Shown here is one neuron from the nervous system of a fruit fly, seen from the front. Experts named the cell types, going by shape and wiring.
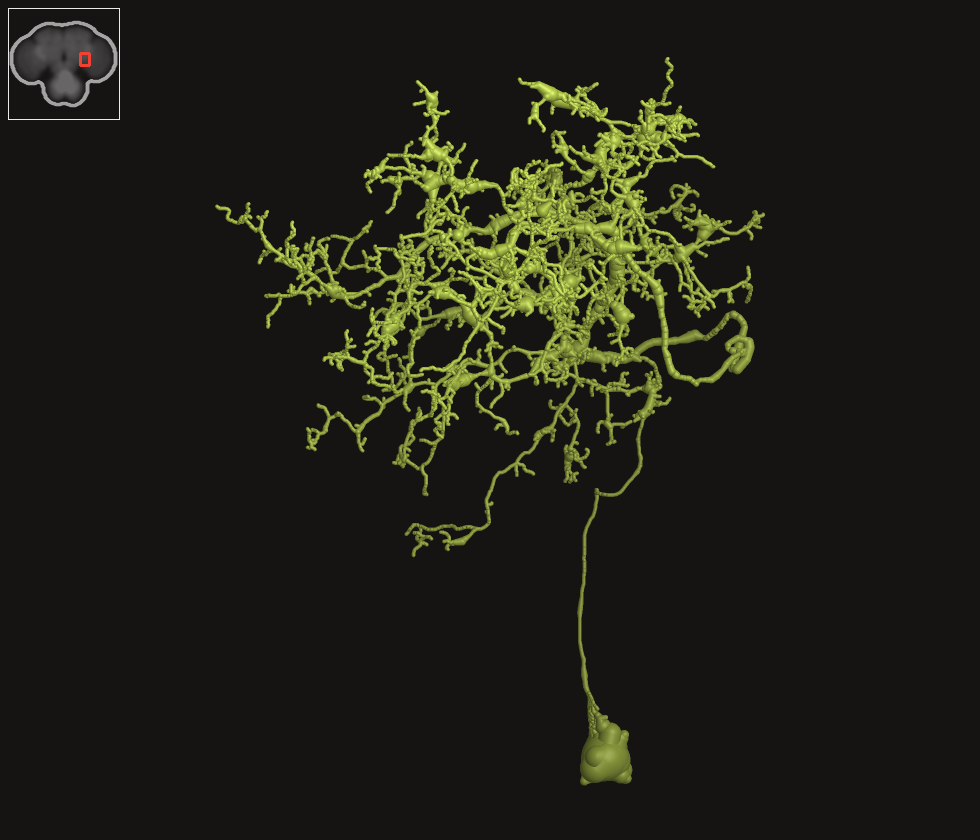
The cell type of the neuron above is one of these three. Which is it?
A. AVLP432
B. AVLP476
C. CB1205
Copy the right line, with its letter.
C. CB1205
